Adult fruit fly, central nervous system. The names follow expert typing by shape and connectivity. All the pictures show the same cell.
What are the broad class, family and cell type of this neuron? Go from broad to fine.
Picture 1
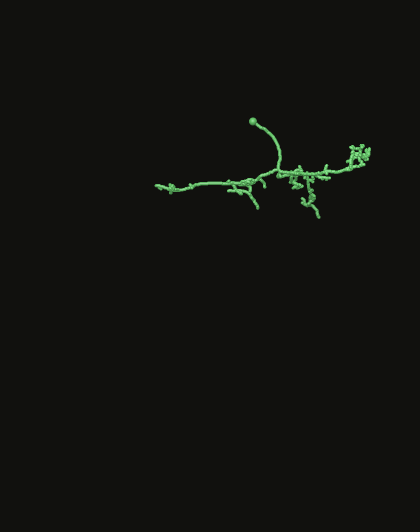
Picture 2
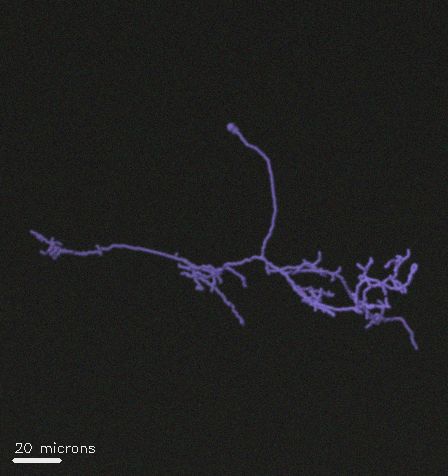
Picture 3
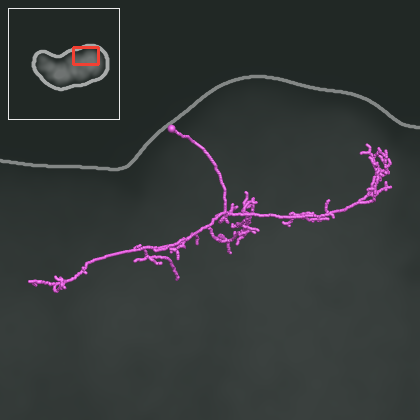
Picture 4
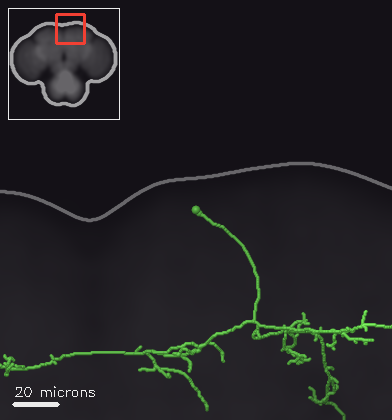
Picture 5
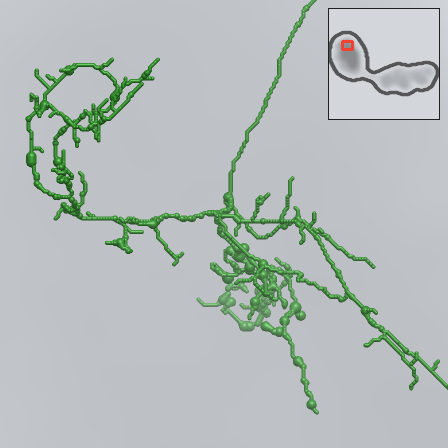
central-brain intrinsic neuron; hemilineage SMPp&v1_posterior; CB1808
